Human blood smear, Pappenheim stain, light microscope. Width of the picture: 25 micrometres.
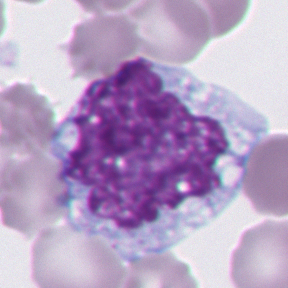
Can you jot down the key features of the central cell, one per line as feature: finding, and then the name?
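Outline: irregular, somewhat angular, not smoothly round
Nucleus: lumpy, irregular, several indentations
Chromatin: dark purple, coarse clumped strands, paler gaps between
Cytoplasm: pale grey-blue
Name: monocyte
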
